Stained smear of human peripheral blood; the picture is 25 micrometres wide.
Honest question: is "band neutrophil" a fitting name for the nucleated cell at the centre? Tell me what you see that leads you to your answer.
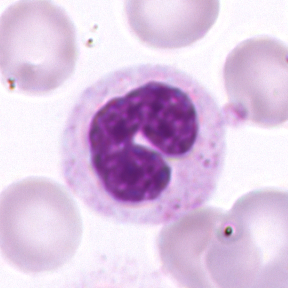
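Let's go feature by feature, starting with the outline: round, with a smooth edge, and the cell is about 15 micrometres across. The nucleus, about 11 by 9 micrometres, is a single curved band bent into a C shape around a small clear gap.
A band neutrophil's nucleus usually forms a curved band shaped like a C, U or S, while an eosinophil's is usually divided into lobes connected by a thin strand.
So the nucleus goes with band neutrophil, not eosinophil. The chromatin is dark purple and clumped, with paler patches between the clumps, and no nucleoli are visible.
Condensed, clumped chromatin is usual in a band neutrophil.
That fits band neutrophil too. Lastly, fine pinkish-violet granules are scattered through pale pinkish-lilac cytoplasm that forms a wide rim all around the nucleus.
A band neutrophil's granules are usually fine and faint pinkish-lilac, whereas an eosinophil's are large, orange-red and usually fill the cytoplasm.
These granules belong with band neutrophil and speak against eosinophil, so band neutrophil is the right name.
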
